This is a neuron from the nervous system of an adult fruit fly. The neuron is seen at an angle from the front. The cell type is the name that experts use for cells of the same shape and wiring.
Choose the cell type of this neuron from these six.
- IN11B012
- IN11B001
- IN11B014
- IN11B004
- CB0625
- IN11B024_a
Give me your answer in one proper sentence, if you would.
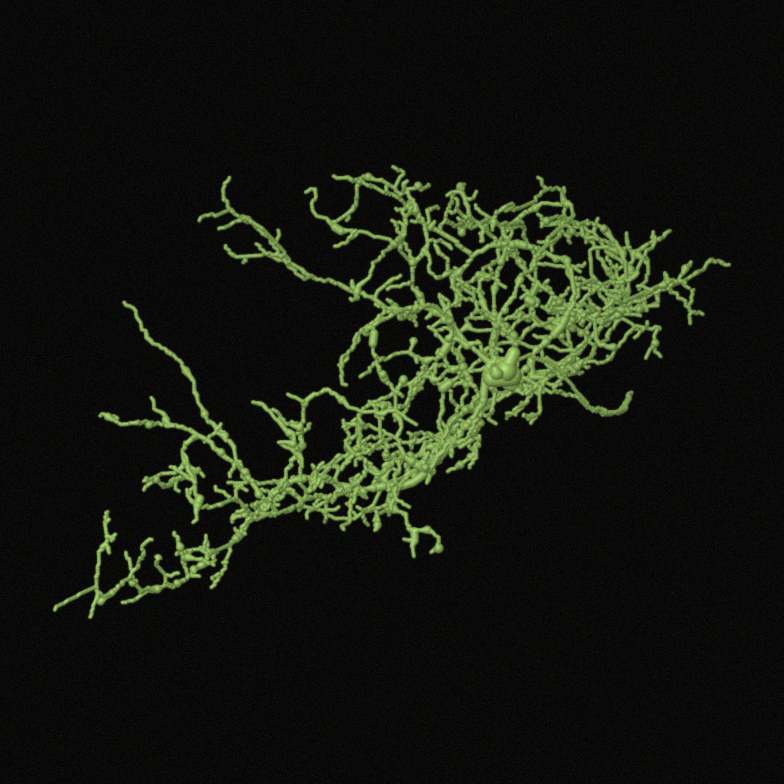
It is to cell type IN11B012 that the neuron belongs.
